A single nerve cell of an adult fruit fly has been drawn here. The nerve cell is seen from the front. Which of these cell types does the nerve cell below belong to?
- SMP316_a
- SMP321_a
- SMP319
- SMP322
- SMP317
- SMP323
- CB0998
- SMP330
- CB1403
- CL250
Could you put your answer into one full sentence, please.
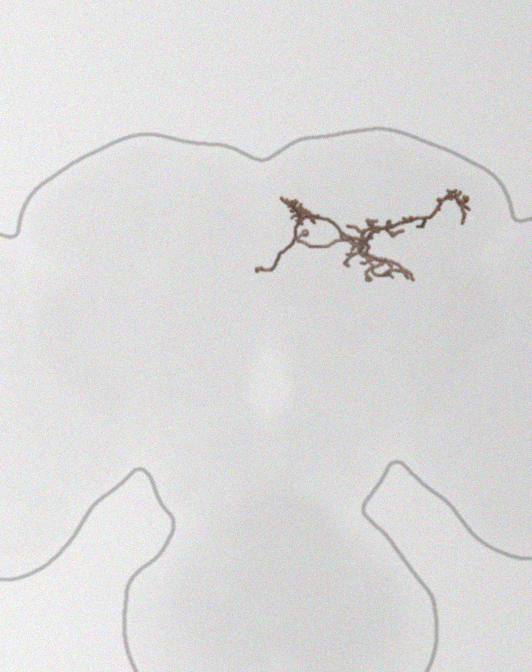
The nerve cell here falls under cell type CB0998.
